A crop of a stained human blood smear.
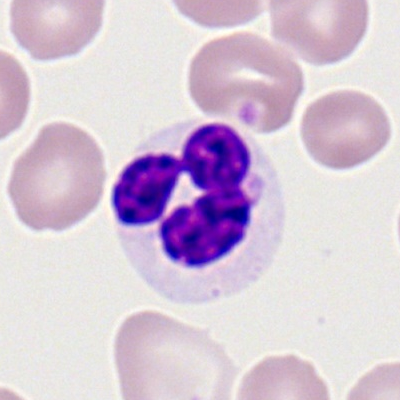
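Segmented neutrophil with a nucleus divided into three separate lobes. The chromatin is dark purple and coarsely clumped, and no nucleoli are visible in the nucleus. The cytoplasm has no large orange-red granules.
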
